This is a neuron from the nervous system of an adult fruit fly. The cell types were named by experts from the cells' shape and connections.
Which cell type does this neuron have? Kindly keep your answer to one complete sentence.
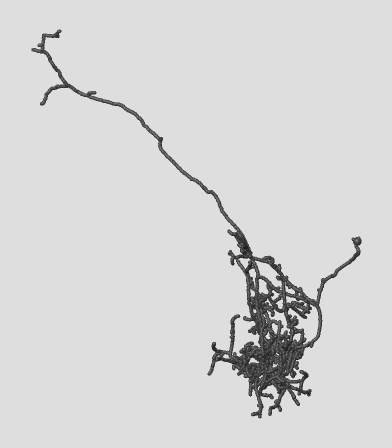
This neuron belongs to the cell type CB1932.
